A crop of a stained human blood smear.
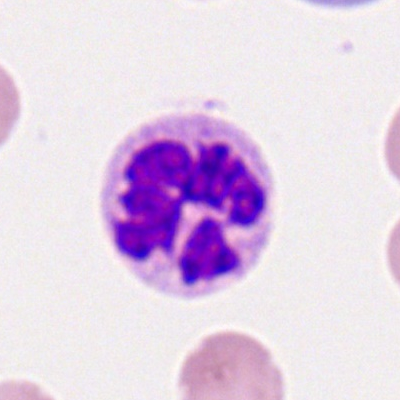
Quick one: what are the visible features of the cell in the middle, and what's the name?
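Nucleus divided into several separate lobes. Chromatin dense, dark purple, clumped. Cytoplasm pale pinkish-lilac, without large orange-red granules. Cell: segmented neutrophil.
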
